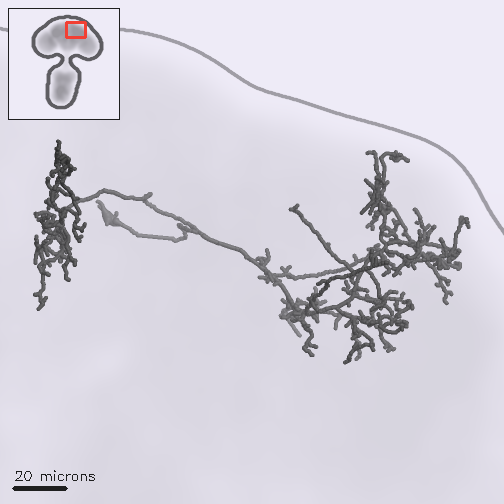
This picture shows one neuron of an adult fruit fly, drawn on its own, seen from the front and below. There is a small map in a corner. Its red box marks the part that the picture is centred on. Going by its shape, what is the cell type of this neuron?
SLP443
